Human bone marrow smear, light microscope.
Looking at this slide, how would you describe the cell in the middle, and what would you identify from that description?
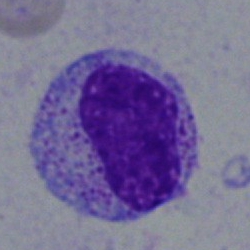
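I'd start with the outline: roughly round, with a smooth edge. The chromatin is dark purple and somewhat clumped, not fine and even. There is a moderate amount of cytoplasm, pale greyish-blue, with many small purple granules scattered through it. So this is a metamyelocyte.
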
